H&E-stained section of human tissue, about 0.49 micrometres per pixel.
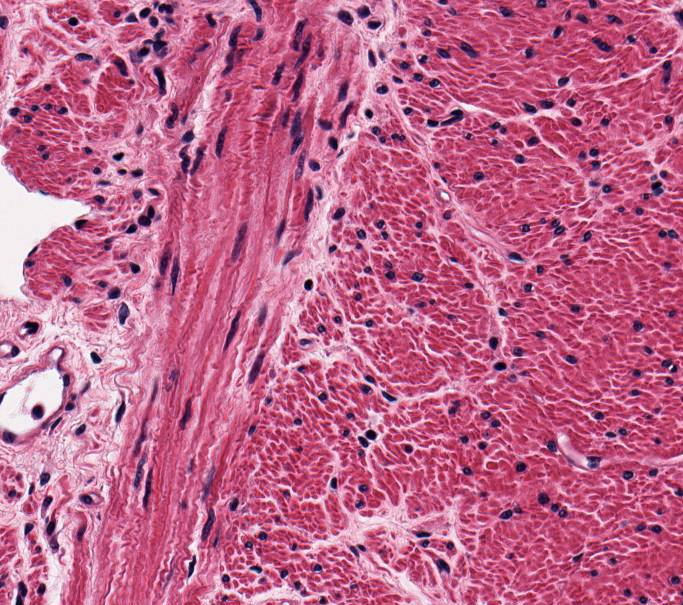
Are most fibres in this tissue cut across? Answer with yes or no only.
Yes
